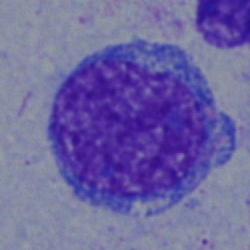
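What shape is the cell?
Roughly round, with a small rounded bulge on its right edge.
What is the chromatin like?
Finely granular purple, with scattered small pale spots.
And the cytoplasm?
Only a thin blue rim around the nucleus.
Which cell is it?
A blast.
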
